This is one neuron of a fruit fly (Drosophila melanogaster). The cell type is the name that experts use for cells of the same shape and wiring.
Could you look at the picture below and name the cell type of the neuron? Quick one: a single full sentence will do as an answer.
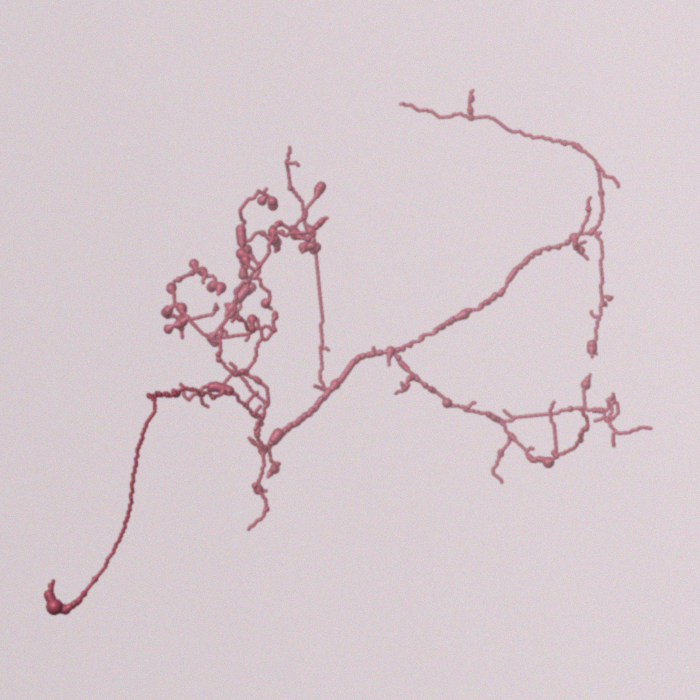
What this neuron is, by cell type, is IN16B099.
